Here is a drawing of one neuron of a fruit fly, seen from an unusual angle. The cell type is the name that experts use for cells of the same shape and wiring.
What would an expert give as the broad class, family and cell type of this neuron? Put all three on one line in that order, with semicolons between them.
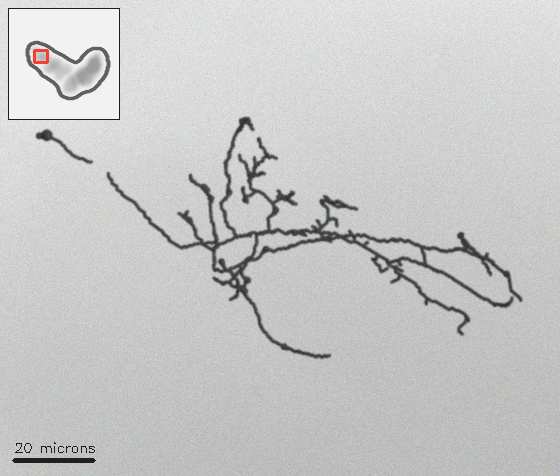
nerve-cord intrinsic neuron; hemilineage 01B; IN01B084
